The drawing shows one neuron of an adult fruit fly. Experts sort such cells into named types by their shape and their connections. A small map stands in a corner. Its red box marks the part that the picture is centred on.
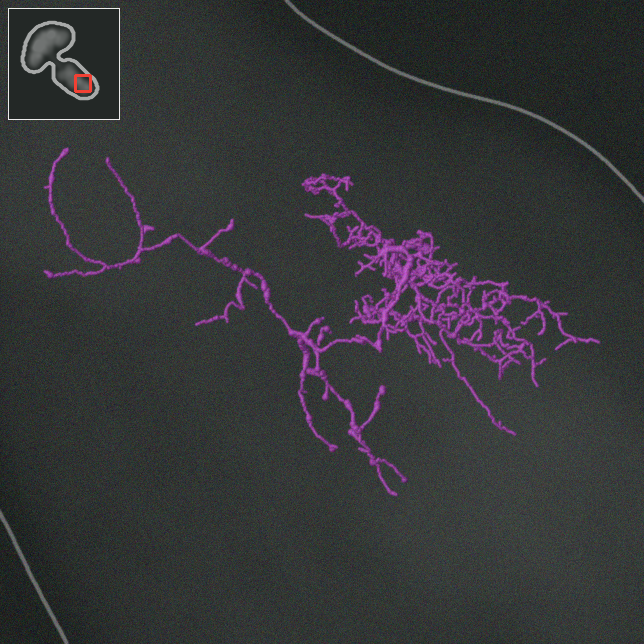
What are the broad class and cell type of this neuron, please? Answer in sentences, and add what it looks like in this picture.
Its broad class is nerve-cord intrinsic neuron. It is of cell type INXXX315. It lies in the nerve cord. Dozens of branch ends can be seen.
